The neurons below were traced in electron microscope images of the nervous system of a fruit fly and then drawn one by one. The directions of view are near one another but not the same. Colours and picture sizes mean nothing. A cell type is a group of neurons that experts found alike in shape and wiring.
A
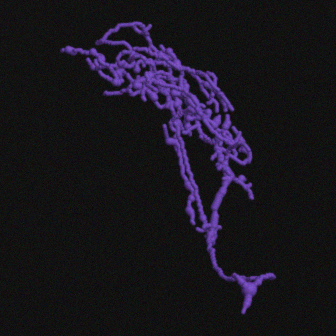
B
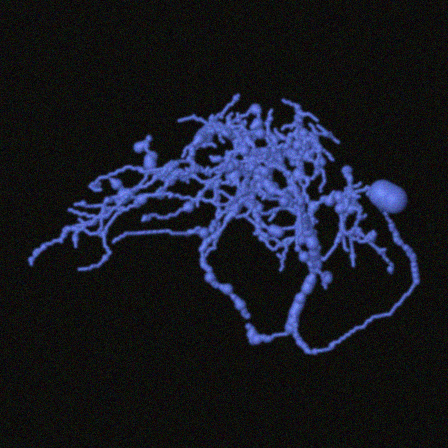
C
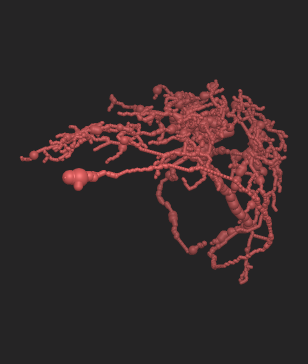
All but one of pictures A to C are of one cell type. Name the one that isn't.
A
